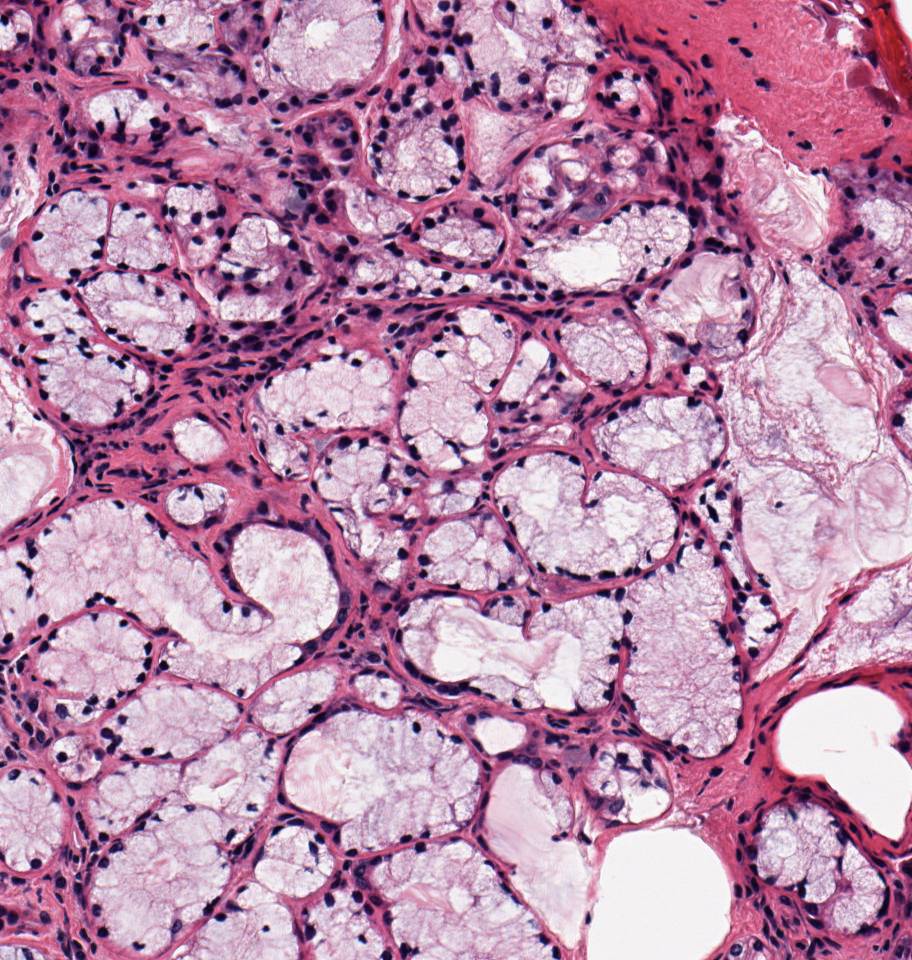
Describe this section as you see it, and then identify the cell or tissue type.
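Rounded and branching glandular units crowd most of the field, divided by thin fibrous septa. The gland cells have pale, finely bubbly cytoplasm filling most of each cell, with dark, flattened nuclei pressed against the cell base. Several glandular lumens, particularly in the lower centre and on the right, contain pale pink amorphous material. This is minor salivary gland.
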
